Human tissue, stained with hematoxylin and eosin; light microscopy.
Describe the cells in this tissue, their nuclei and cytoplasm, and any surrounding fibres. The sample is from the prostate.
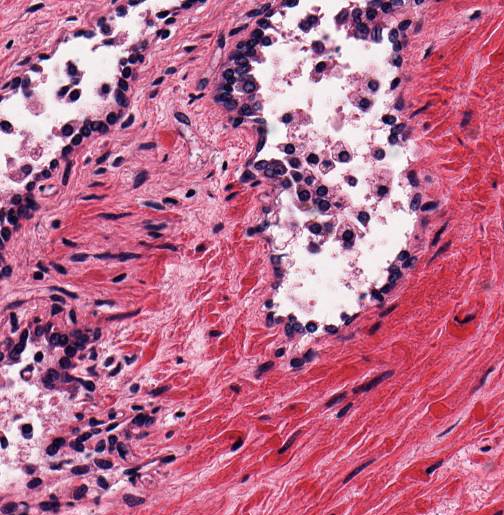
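Dense pink tissue contains three irregular clear spaces: upper left, upper centre-right and lower left. The largest, upper centre-right, holds loose rounded cells and pale granular debris. The intervening, strongly eosinophilic tissue consists of spindle cells with elongated nuclei; at lower right these form parallel oblique bundles.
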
